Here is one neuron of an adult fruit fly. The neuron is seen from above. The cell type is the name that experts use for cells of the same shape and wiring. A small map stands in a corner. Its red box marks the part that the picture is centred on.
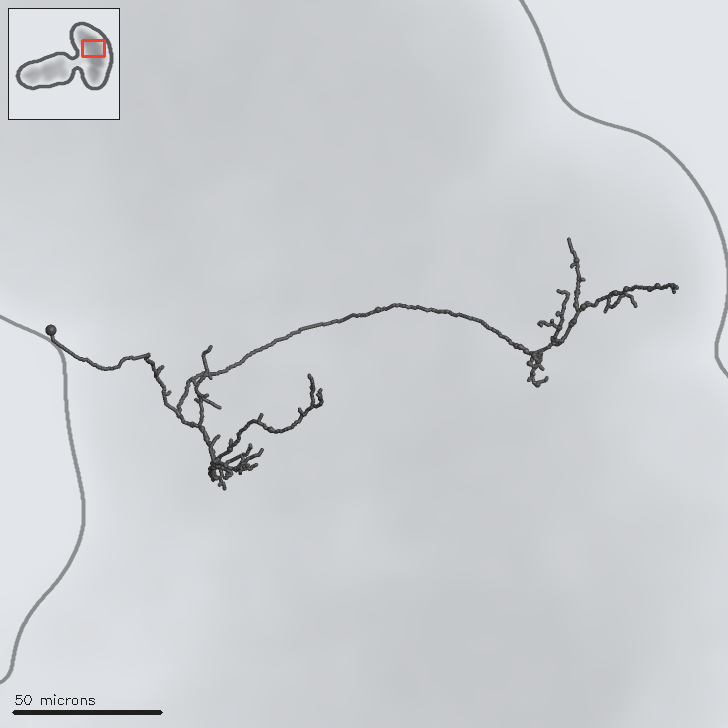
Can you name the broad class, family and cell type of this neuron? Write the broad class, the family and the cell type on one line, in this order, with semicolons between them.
central-brain intrinsic neuron; hemilineage PSp1; LAL150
